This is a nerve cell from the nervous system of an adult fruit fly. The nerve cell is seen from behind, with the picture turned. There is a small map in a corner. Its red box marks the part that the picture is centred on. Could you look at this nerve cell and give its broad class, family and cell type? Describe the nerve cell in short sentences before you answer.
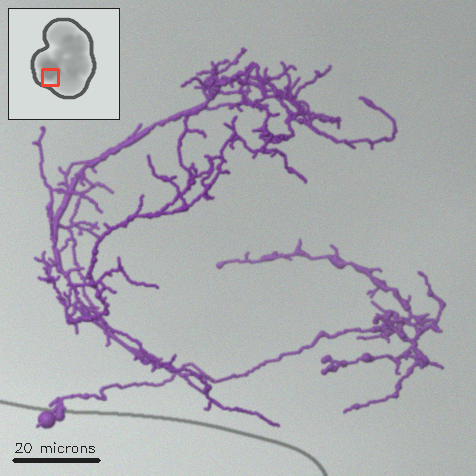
Its cell body lies at the lower left of the picture. By the scale bar it is about 100 microns wide in this view. Its broad class is nerve-cord intrinsic neuron. Its family is hemilineage 08A. Its cell type is IN08A017.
